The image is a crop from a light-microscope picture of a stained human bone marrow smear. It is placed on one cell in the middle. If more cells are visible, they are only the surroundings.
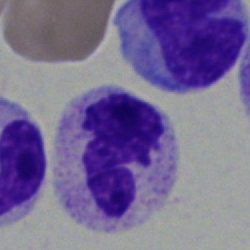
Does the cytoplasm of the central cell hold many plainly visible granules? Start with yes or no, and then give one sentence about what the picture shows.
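Yes. Fine purple granules are scattered through the cytoplasm.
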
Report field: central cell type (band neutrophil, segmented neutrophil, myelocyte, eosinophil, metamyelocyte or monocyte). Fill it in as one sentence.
The cell centred in this crop is categorized as a segmented neutrophil.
